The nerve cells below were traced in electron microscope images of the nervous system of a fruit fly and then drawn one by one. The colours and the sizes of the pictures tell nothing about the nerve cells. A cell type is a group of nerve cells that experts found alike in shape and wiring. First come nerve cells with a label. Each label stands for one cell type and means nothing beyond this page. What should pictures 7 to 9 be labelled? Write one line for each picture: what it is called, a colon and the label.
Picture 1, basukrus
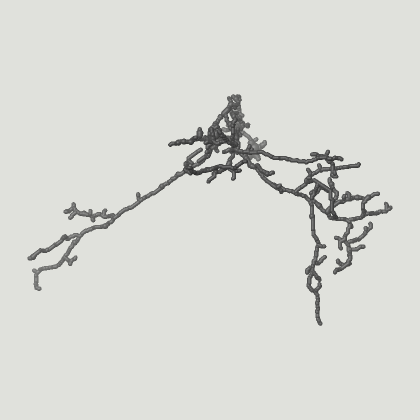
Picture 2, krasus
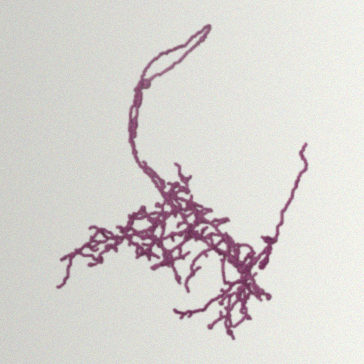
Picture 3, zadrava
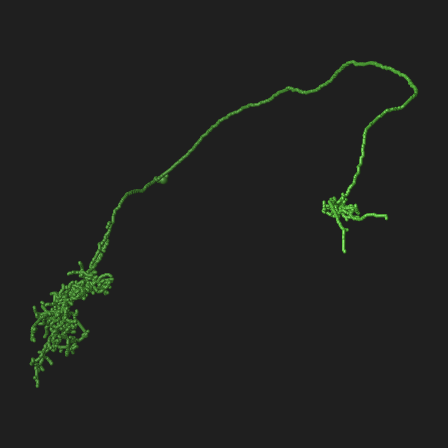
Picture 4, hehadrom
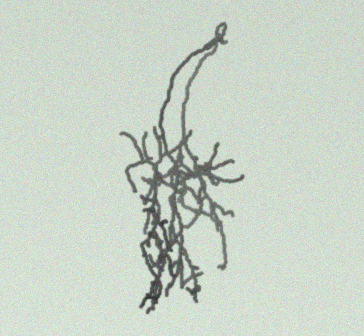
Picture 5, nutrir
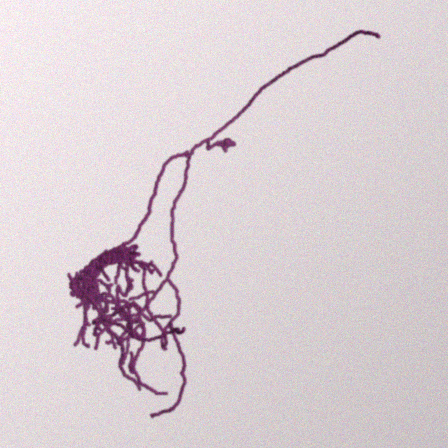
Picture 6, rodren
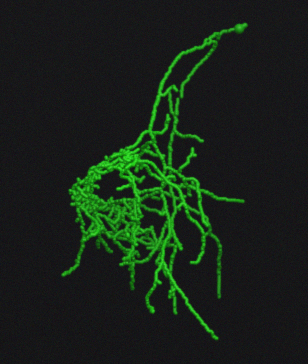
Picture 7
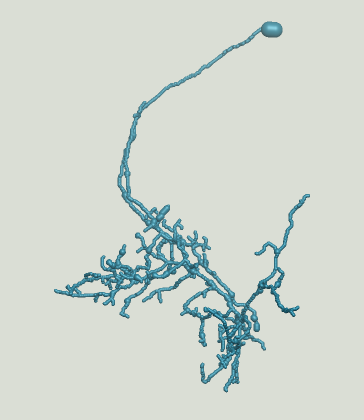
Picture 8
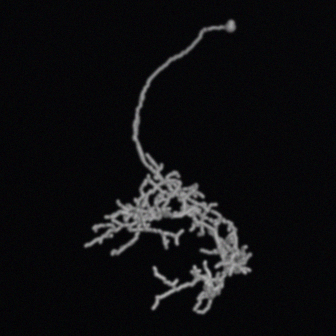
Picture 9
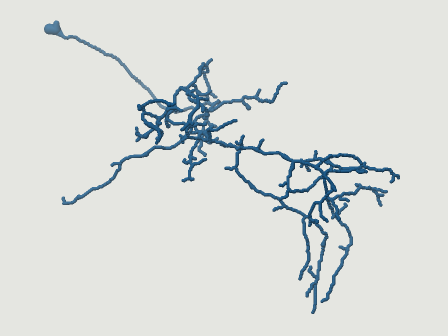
7: krasus
8: krasus
9: basukrus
